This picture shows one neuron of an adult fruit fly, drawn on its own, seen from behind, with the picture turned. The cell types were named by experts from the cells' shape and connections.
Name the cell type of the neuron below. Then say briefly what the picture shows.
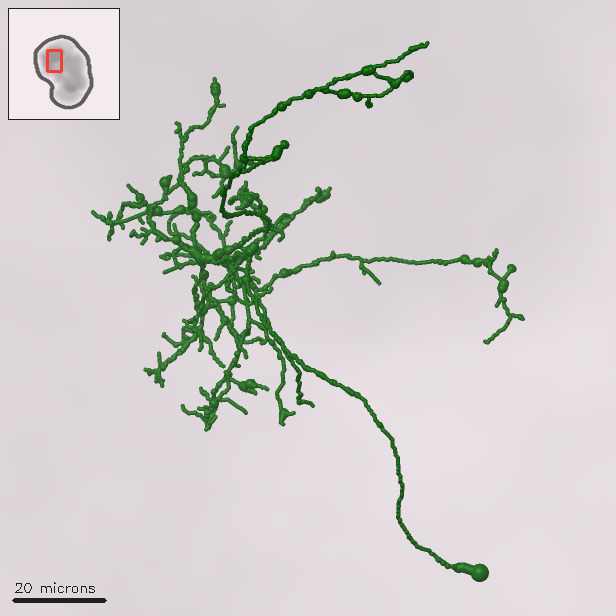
It is of cell type IN11A027_c. This is a nerve-cord intrinsic neuron. Its cell body lies at the lower right of the picture. From top to bottom in the picture it spans about 120 microns. The picture shows dozens of branch ends.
